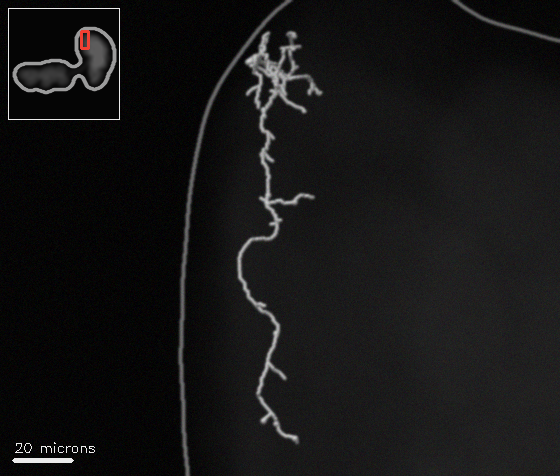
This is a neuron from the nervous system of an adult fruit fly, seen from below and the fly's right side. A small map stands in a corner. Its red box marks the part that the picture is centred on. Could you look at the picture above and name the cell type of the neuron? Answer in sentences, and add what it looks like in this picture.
The cell type is Cm10. Its broad class is optic-lobe intrinsic neuron. From top to bottom in the picture it spans about 140 microns. In this view it is more than twice as tall as it is wide.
